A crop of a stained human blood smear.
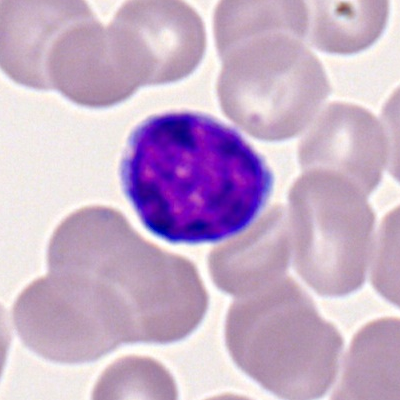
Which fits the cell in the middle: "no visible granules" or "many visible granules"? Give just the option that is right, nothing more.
No visible granules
